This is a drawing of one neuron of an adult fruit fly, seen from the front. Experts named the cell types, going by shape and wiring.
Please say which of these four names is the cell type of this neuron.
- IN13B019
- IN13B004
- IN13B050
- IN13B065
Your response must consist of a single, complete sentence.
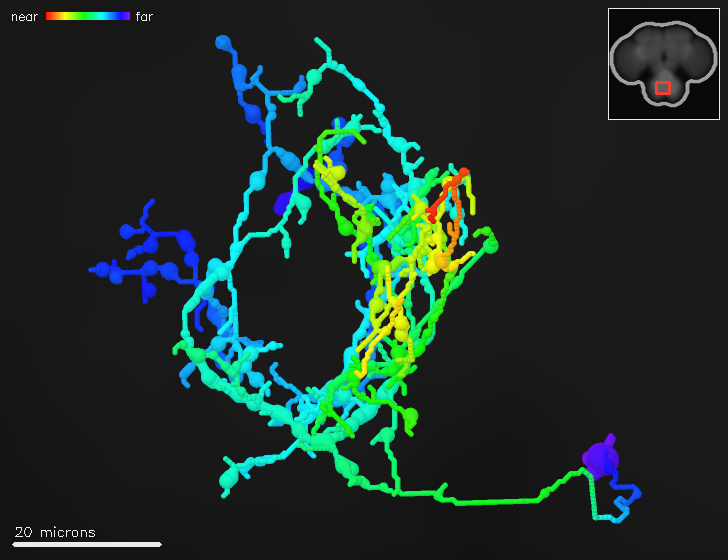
The cell type IN13B050 is the type of this neuron.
